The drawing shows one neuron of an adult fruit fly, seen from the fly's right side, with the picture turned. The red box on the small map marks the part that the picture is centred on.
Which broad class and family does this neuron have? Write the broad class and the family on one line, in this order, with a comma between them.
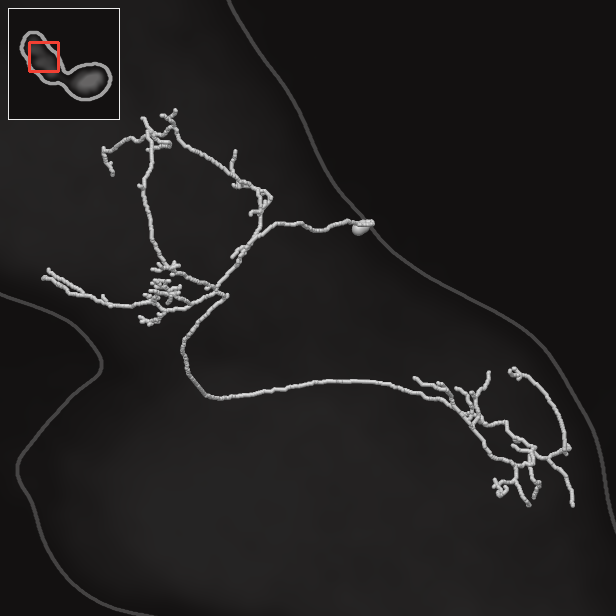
nerve-cord intrinsic neuron, hemilineage 17A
